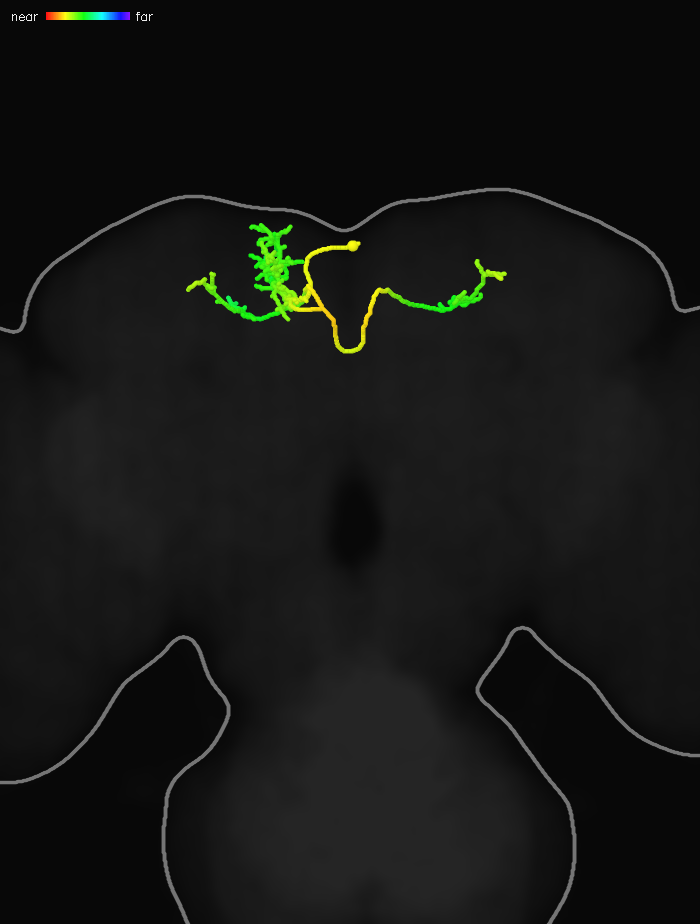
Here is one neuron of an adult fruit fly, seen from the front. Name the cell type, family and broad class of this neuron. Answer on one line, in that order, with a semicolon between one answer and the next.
SMP136; hemilineage SMPad3; central-brain intrinsic neuron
